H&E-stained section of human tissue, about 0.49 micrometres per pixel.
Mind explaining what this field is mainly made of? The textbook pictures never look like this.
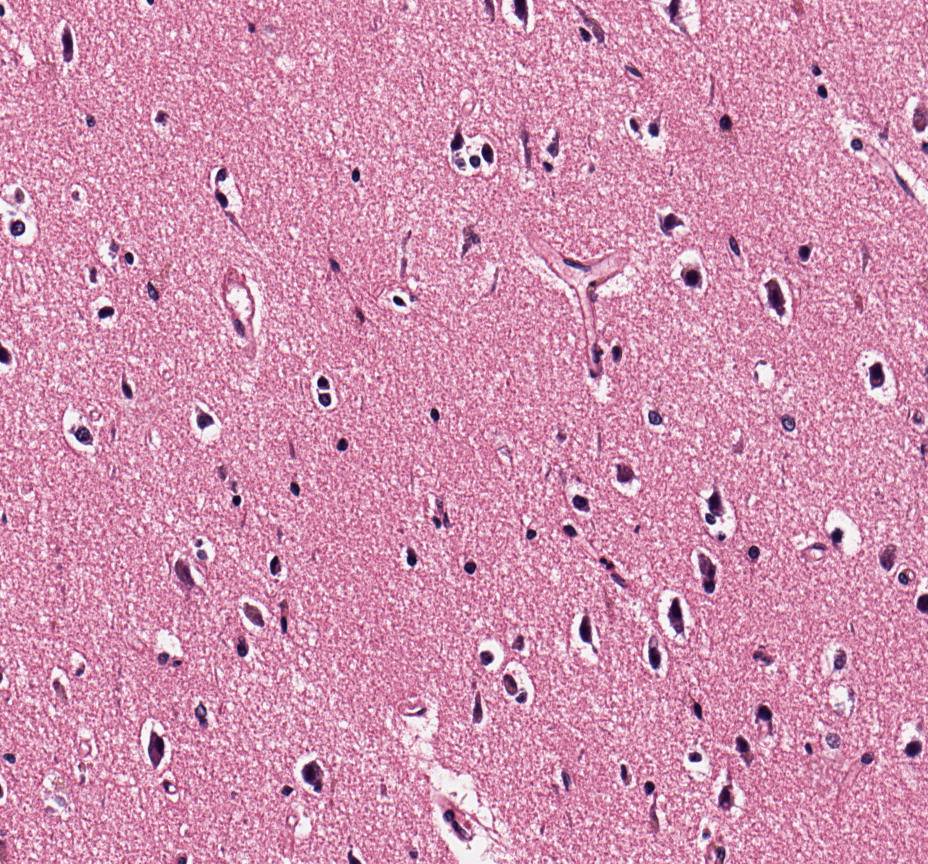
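Cerebral cortex is the tissue here. First, the background: finely granular, pale pink and fibrillary, with no epithelium, glands or tubules.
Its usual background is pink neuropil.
Next, the cells lie singly, fairly evenly scattered, not in layers or clusters. Then their kinds: many larger angular cells with dark, shrunken-looking nuclei, and numerous small, round, dark nuclei with little visible cytoplasm among them.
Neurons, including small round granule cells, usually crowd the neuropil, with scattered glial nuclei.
Finally, so many cells set it apart from the molecular layer.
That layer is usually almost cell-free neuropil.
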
